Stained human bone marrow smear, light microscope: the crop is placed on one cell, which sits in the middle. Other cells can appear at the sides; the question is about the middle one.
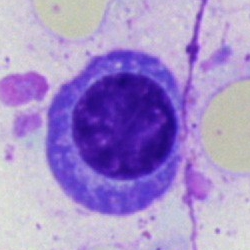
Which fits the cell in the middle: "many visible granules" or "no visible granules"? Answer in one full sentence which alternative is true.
Within its cytoplasm there is no visible granule.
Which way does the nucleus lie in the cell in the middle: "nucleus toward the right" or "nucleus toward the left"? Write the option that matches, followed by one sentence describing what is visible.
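Nucleus toward the right. The nucleus sits toward the upper right, leaving a wider band of cytoplasm at the lower left.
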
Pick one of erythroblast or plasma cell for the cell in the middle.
plasma cell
